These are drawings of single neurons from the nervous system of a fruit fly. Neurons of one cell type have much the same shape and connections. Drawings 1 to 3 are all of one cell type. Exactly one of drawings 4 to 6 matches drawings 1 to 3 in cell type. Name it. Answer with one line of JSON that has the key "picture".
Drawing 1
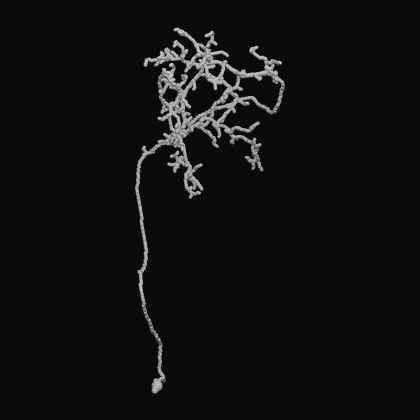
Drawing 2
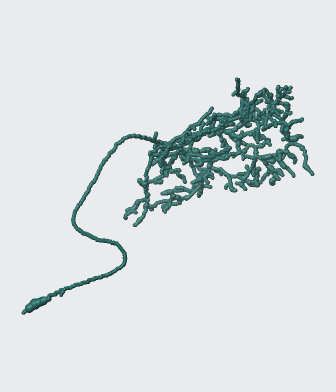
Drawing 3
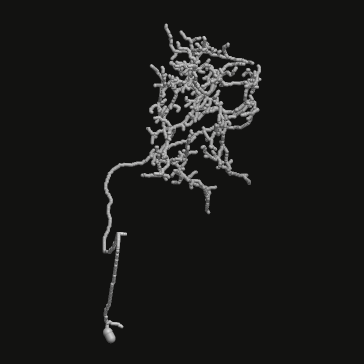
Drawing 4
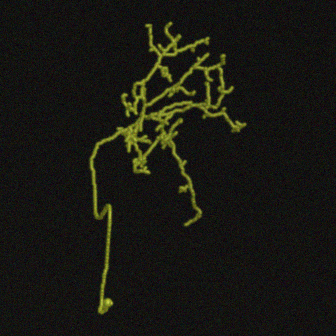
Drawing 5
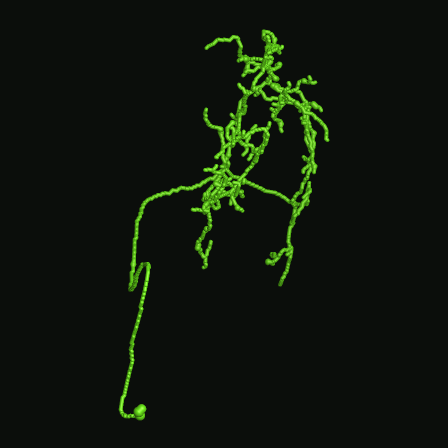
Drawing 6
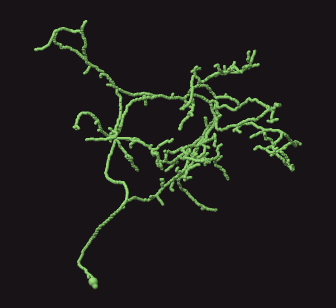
{"picture": 4}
